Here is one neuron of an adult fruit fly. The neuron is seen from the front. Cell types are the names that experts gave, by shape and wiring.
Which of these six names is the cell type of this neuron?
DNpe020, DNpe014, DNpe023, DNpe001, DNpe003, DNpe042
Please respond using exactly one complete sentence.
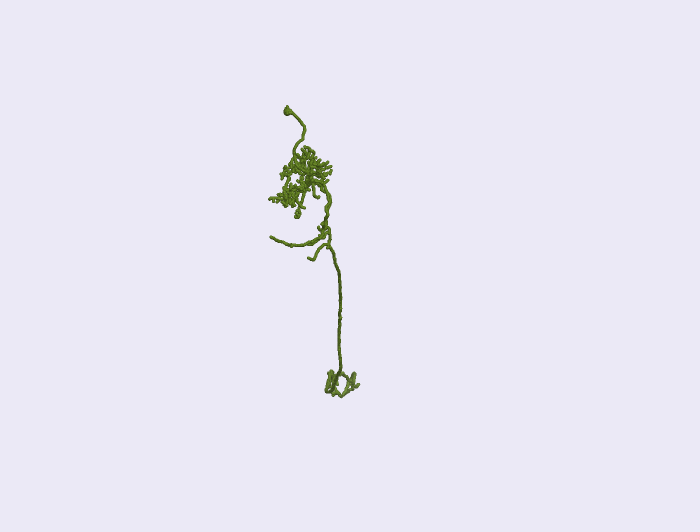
As its cell type, this neuron has DNpe014.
